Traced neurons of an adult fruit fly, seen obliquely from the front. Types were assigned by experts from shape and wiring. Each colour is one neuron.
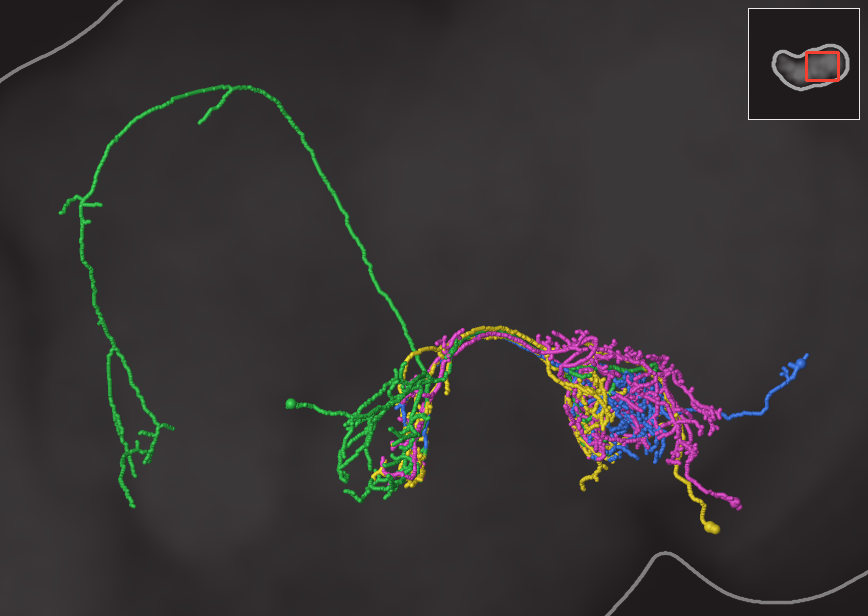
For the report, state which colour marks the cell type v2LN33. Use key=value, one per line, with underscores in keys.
colour=magenta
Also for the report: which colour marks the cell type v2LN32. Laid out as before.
colour=yellow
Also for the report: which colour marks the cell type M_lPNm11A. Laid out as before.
colour=green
